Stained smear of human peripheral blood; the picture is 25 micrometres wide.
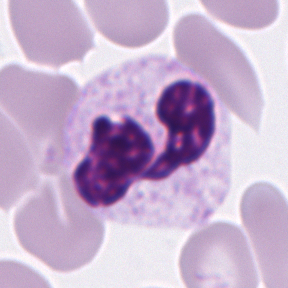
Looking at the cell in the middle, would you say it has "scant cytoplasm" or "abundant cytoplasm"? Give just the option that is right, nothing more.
Abundant cytoplasm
